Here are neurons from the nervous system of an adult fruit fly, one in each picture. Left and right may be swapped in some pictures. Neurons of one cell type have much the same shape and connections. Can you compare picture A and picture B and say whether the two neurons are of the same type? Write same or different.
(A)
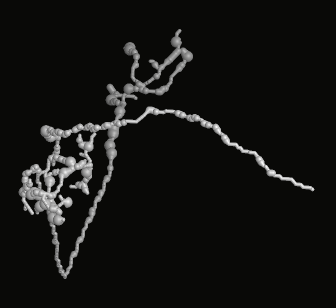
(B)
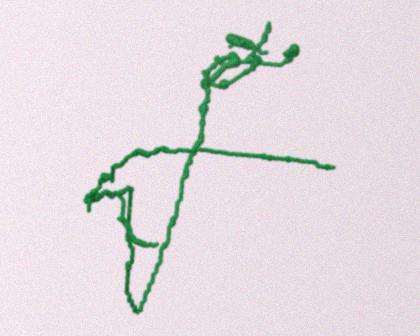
same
